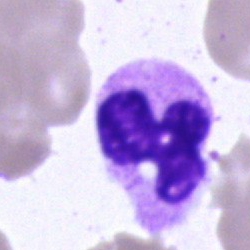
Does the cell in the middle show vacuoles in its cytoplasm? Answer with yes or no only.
Yes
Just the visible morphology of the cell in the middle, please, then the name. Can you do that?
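Three connected lobes make up the nucleus. Its chromatin is dark purple and densely clumped. Fine, faint pinkish-lilac granules lie in the cytoplasm. Just below the centre of the nucleus, the cytoplasm contains a small round clear spot. The cell is a segmented neutrophil.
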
